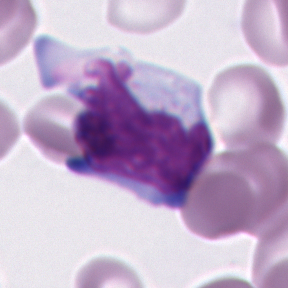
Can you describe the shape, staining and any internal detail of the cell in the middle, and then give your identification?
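Its nucleus is irregular in shape, folded and notched along its upper border. It sits in the lower part of the cell, leaving most of the cytoplasm above it. The chromatin is dark purple and coarsely clumped, and the cytoplasm shows no distinct granules. This is a typical lymphocyte.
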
